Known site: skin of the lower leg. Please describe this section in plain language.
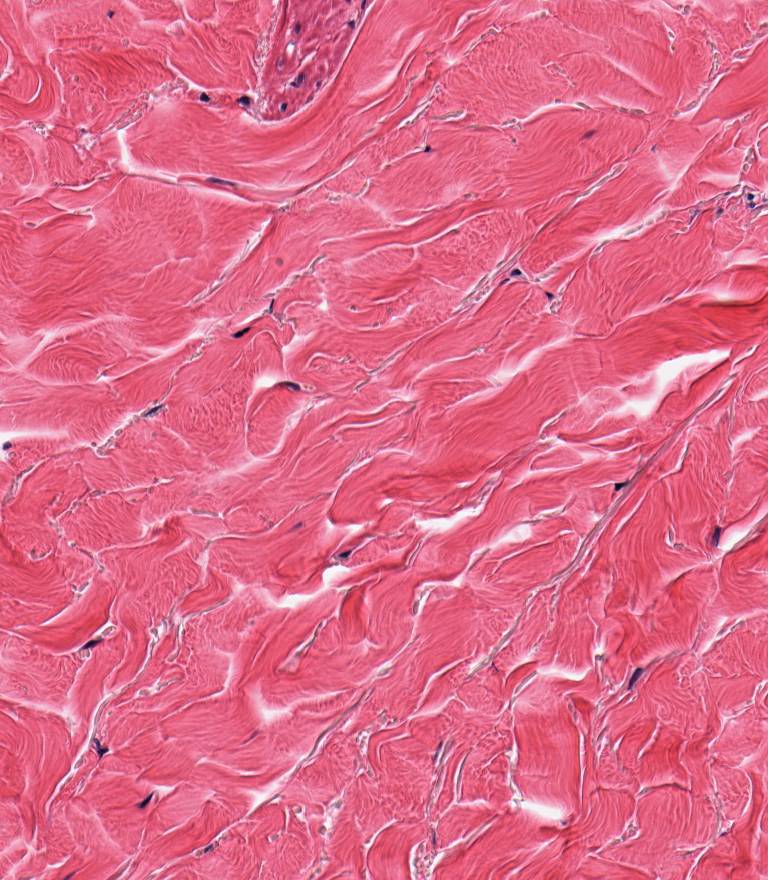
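Thick, wavy, pink-staining collagen bundles are packed closely, filling the field edge to edge. Cells are sparse: the few nuclei, small, dark purple and elongated or flattened, sit in narrow gaps along bundle edges. At the top edge, a little left of centre, a small structure, more purple than the collagen around it, holds a few nuclei.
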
